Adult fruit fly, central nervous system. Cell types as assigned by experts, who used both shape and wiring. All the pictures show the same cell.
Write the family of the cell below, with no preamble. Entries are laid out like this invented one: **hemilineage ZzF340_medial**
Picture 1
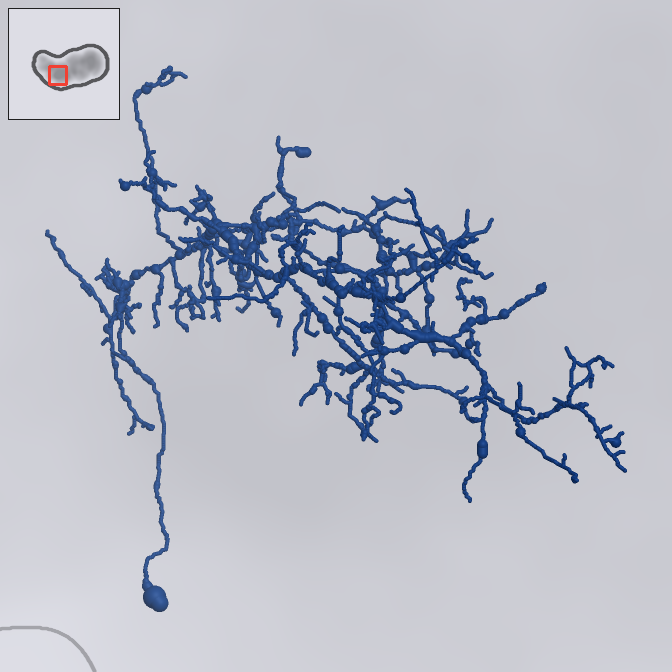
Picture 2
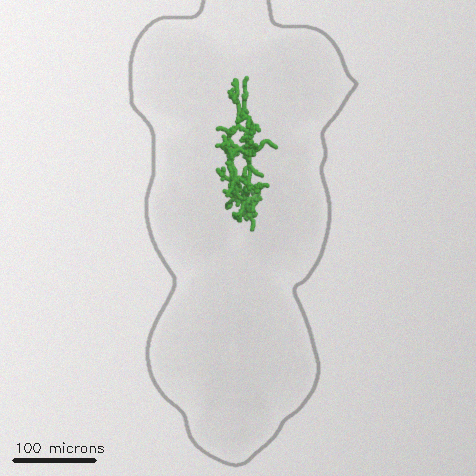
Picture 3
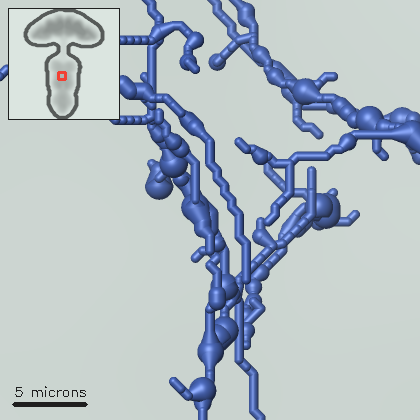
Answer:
**hemilineage 05B**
